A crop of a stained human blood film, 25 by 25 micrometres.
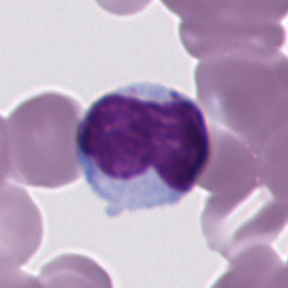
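Typical lymphocyte, about 12 micrometres across, at the centre of a stained peripheral blood smear. The nucleus measures about 12 by 8 micrometres and occupies about 70% of the cell's area, with dark purple, coarsely clumped chromatin. Pale blue cytoplasm forms its widest band below the nucleus. The lower edge of this cytoplasm is slightly ragged and carries a small projection at the lower left.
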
